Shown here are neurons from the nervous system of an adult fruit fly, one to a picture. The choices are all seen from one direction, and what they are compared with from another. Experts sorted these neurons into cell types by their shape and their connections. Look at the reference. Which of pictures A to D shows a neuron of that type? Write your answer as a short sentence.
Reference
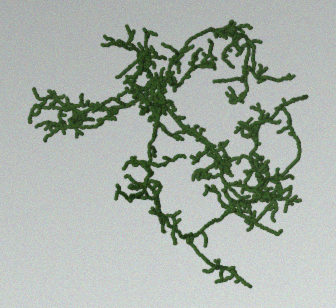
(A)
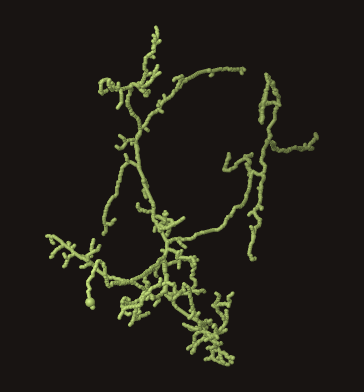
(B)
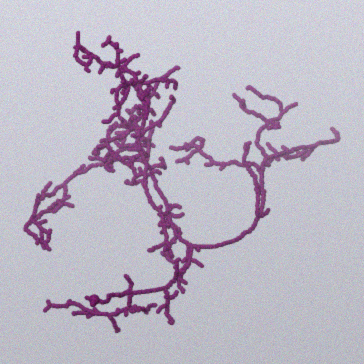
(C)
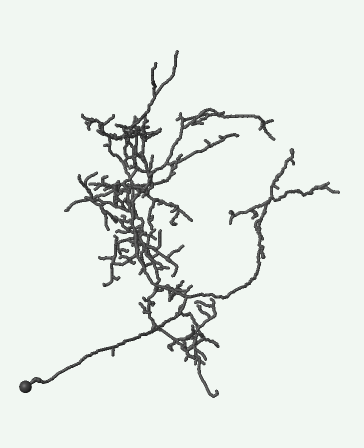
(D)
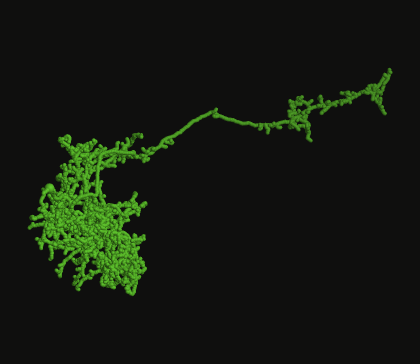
The neuron in picture B is of the same cell type.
